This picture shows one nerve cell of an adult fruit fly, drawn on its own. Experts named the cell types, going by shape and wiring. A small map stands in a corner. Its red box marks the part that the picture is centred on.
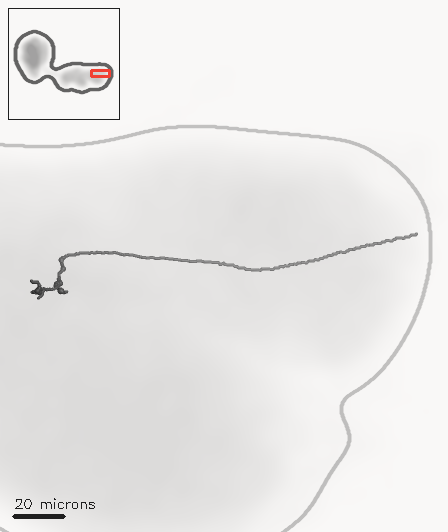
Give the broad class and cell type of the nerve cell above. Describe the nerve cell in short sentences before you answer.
The drawing shows no cell body. By the scale bar it is about 160 microns wide in this view. There are a dozen or fewer branch ends. It is a sensory neuron entering the nerve cord. The cell type is SNxx06.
